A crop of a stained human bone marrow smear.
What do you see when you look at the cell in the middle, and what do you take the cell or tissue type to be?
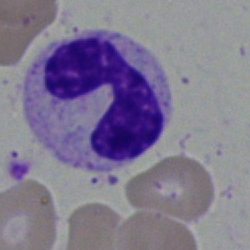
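Description: the cell has a round, smooth outline. Its nucleus is deeply indented into a curved horseshoe shape, with the notch opening toward the lower left of the cell. The chromatin is dark purple and coarsely clumped, with small paler patches. Conclusion: this is a band neutrophil.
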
